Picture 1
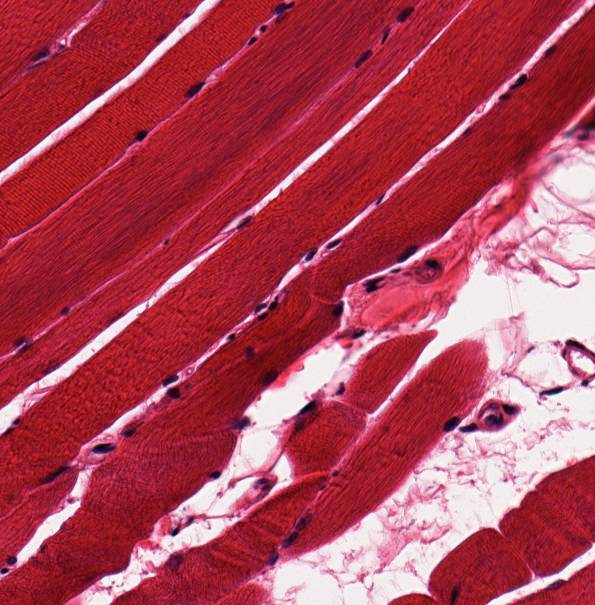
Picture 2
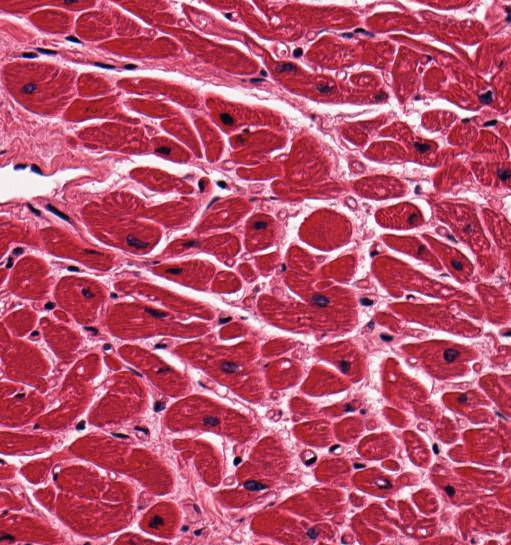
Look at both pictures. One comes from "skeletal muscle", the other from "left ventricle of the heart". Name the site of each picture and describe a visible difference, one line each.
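Picture 1 is from the skeletal muscle. The dark, elongated nuclei lie at the edges of the fibres rather than in their centres.
Picture 2 is from the left ventricle of the heart. Each muscle cell profile that shows a nucleus has a single nucleus placed centrally.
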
